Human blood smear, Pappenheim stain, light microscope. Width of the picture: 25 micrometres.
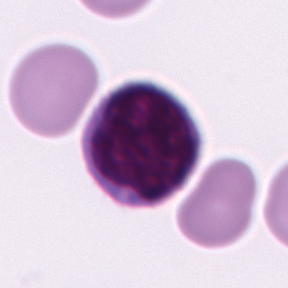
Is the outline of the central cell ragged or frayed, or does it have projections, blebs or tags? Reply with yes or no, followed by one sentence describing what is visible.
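No. The cell's outline is smooth, with no projections from its surface.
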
